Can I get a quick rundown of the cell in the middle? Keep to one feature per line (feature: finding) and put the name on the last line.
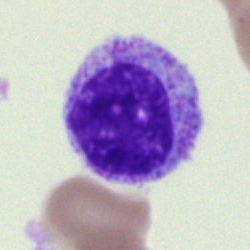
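Outline: roughly round, finely ragged edge
Nucleus: off-centre, towards the lower left
Chromatin: dark purple, densely stippled, no coarse separate blocks
Cytoplasm: no clear vacuoles seen
Name: myelocyte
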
